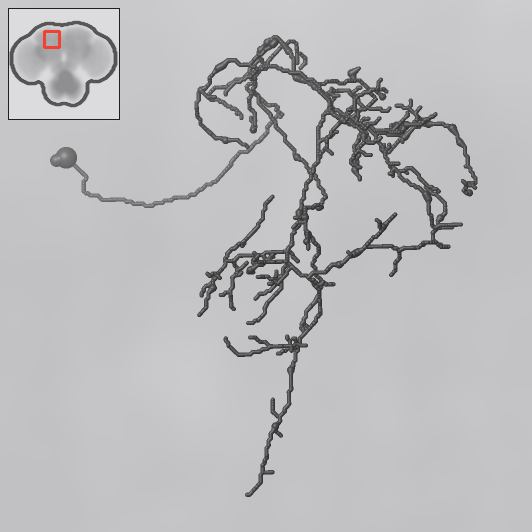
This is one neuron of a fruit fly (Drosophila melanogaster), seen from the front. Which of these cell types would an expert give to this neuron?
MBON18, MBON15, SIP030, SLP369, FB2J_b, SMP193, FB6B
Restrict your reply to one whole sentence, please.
This neuron falls under the cell type MBON15.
